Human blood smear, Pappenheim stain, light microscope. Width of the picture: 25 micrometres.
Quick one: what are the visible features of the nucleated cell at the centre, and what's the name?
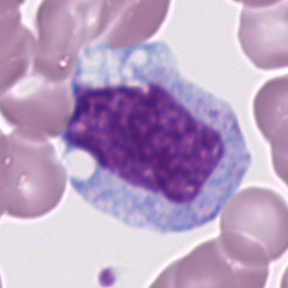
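Looking first at the nucleus, I see it is elongated, with an irregular, angular outline, and it measures about 14 by 9 micrometres. Around it the cytoplasm is abundant and pale greyish blue, with a fine stippled texture, and I find no coarse granules. There is also a clear round vacuole in the cytoplasm at the lower left edge of the nucleus. This is a monocyte.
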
